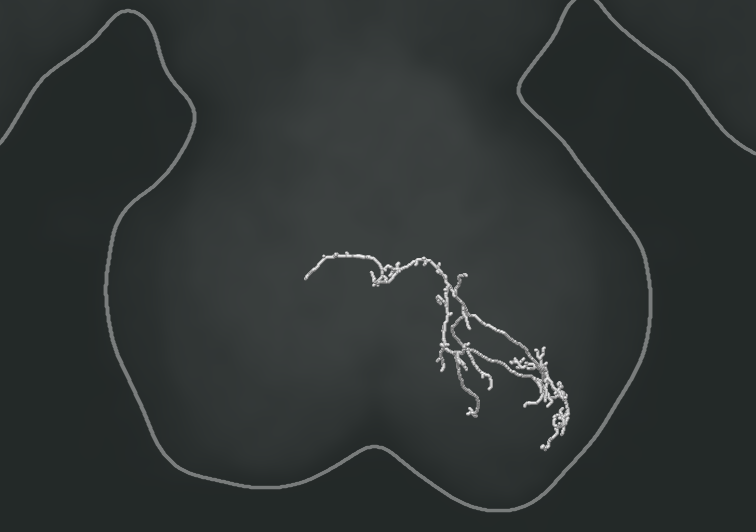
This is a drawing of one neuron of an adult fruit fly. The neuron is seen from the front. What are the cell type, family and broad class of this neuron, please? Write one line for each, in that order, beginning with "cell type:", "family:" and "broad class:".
cell type: IN21A095
family: hemilineage 21A
broad class: nerve-cord intrinsic neuron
